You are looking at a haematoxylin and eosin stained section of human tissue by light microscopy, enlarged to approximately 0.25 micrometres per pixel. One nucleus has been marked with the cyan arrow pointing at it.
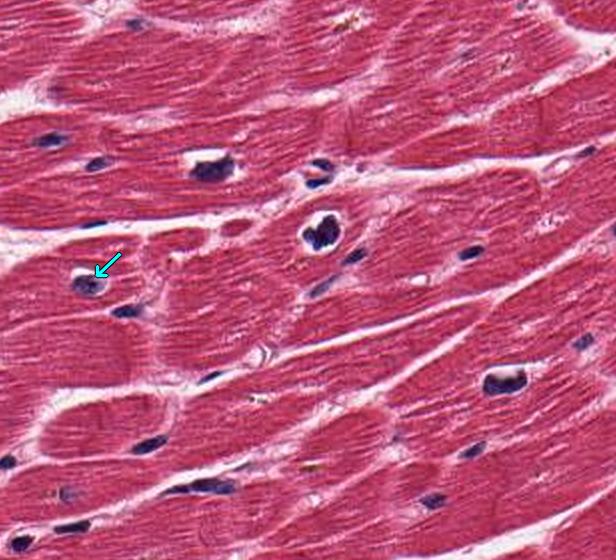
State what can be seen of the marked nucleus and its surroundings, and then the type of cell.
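The nucleus is oval and dark purple, with patchy, uneven staining inside. The nucleus lies inside the fibre, away from its edges, with pink cytoplasm on both sides. The cytoplasm is deep pink and shows fine streaks running along the length of the fibre. The fibre runs parallel to neighbouring fibres, separated from them by thin pale gaps. It is a cardiomyocyte.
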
